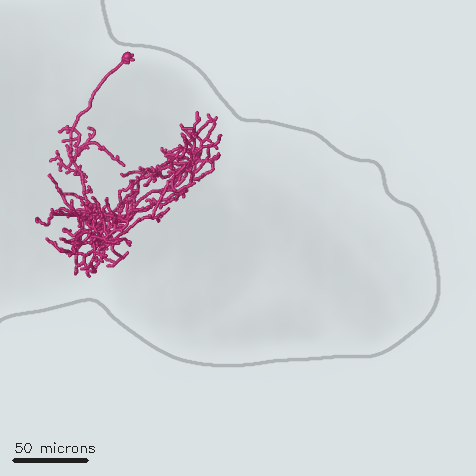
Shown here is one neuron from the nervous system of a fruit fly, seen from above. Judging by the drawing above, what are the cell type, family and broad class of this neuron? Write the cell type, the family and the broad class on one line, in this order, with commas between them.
PLP017, hemilineage WEDa2, central-brain intrinsic neuron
